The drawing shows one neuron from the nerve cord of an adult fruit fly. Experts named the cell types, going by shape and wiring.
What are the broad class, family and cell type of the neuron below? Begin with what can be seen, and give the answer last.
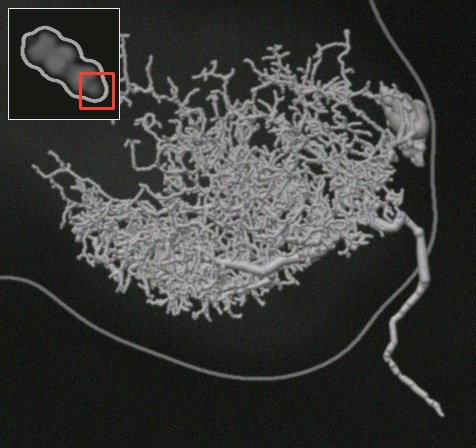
The picture shows more than a hundred branch ends. In this view it is about as wide as it is tall. Its broad class is efferent neuron of the nerve cord. Its family is hemilineage 00B. It is of cell type EN00B003.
